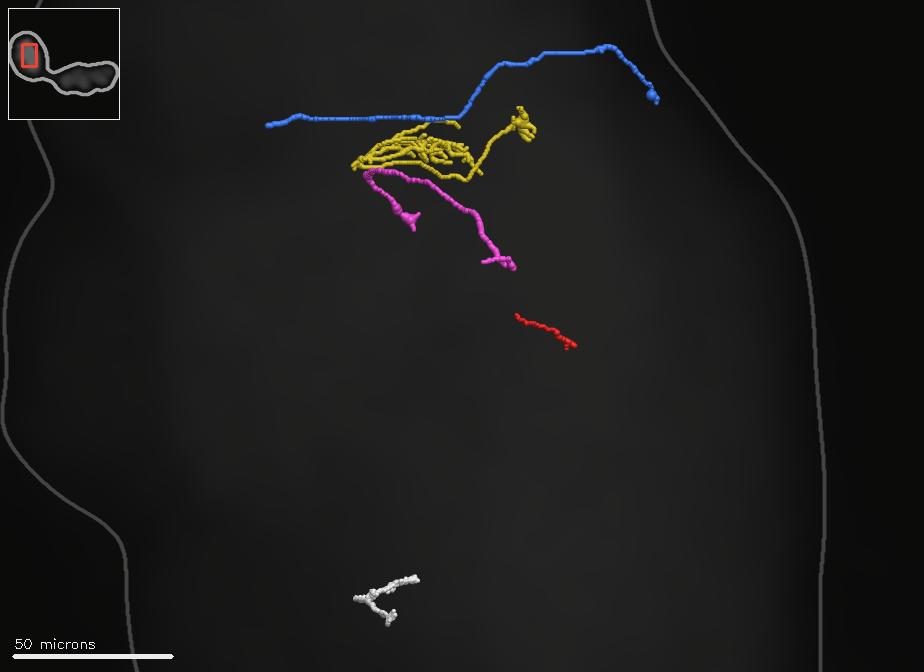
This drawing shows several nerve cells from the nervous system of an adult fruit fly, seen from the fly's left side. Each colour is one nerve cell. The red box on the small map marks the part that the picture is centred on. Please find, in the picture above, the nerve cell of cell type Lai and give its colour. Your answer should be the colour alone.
yellow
